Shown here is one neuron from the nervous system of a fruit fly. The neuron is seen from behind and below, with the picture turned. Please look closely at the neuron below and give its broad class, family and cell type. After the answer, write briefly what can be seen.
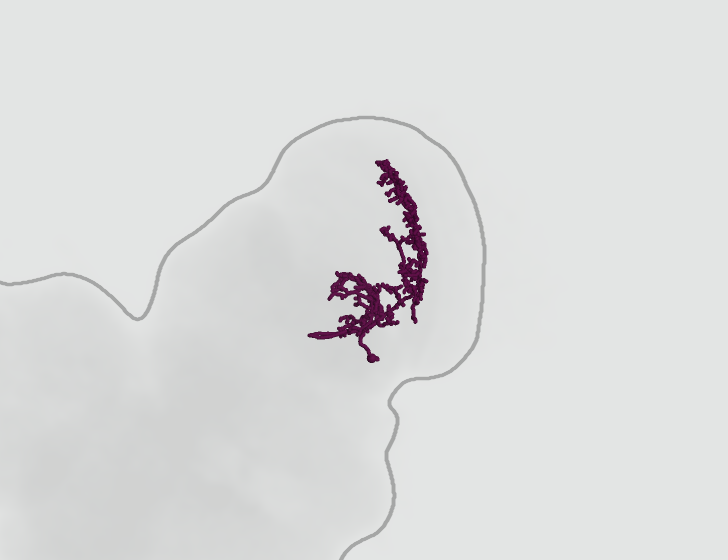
Its broad class is visual projection neuron. The family is MeVP. It is of cell type MeVP17. In this view it is taller than it is wide.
